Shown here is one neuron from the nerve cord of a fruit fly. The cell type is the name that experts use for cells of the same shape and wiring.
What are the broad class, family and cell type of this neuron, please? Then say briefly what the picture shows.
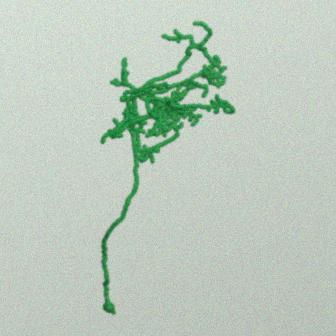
Its broad class is nerve-cord intrinsic neuron. The family is hemilineage 12A. Its cell type is IN12A054. The picture shows dozens of branch ends. In this view it is taller than it is wide.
